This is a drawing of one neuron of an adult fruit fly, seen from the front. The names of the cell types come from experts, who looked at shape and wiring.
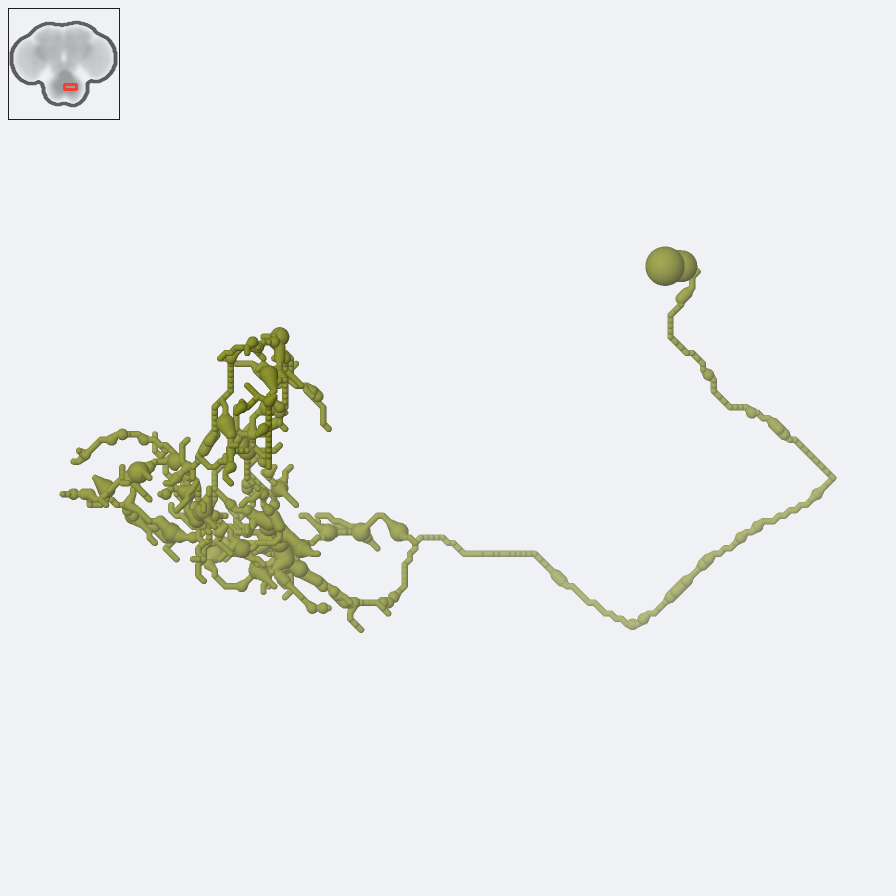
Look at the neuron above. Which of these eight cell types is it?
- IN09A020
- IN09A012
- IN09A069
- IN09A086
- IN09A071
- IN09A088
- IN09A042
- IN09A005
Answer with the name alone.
IN09A086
